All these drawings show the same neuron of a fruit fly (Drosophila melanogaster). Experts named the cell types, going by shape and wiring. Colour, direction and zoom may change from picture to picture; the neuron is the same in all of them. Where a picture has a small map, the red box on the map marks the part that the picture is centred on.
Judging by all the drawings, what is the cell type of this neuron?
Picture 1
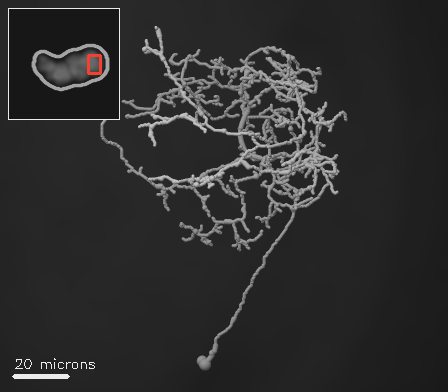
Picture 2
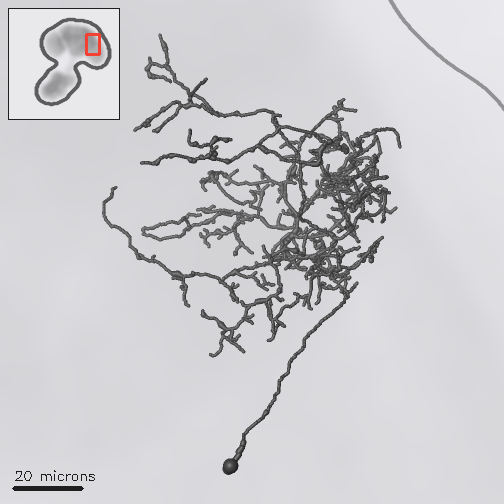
PVLP074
